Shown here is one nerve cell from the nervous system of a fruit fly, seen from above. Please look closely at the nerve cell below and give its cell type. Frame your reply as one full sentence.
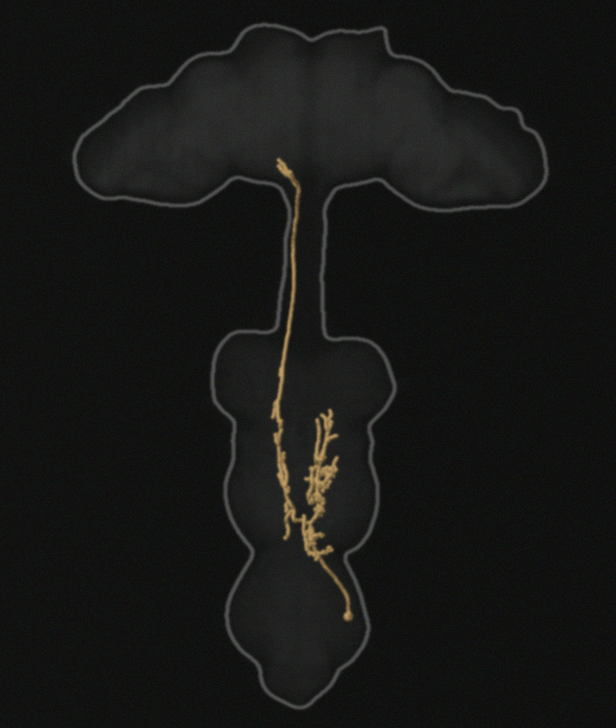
The nerve cell belongs to cell type AN08B079_a.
